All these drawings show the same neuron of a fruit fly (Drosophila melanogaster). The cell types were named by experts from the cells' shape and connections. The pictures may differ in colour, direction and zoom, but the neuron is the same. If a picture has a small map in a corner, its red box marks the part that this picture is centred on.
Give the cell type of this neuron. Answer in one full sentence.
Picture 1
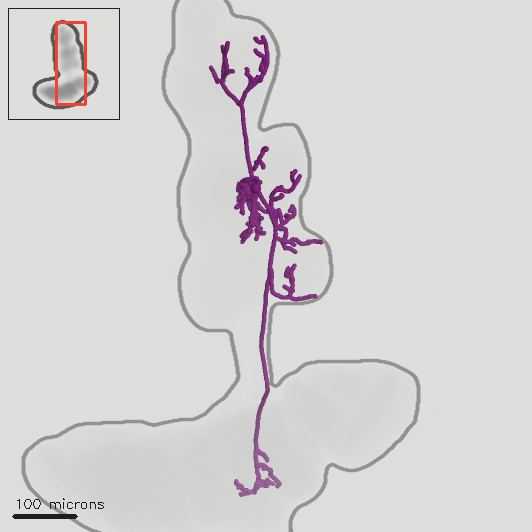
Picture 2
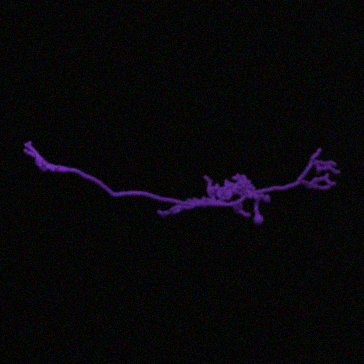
On the level of cell type, this neuron is AN05B049_a.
